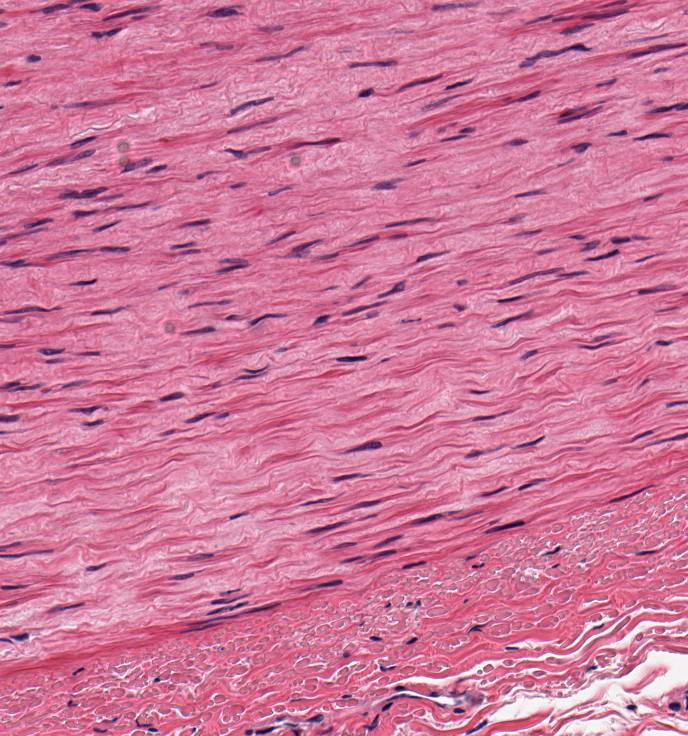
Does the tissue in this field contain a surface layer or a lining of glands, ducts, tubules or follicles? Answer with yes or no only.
No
